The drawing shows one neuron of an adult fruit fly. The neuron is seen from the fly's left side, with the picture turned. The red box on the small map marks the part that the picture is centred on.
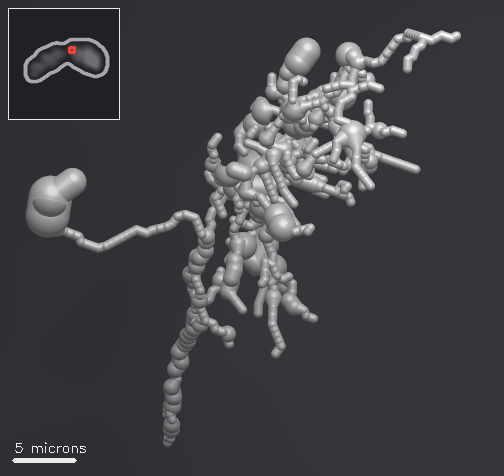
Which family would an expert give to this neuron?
LPi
